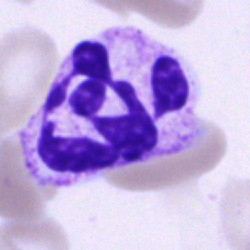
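Segmented neutrophil, the cell in the middle of a stained bone marrow smear. The nucleus is divided into several lobes, more than three, which curve around and enclose pale patches of cytoplasm between them. Dense, dark purple chromatin fills the lobes. Fine lilac granules are scattered through the cytoplasm.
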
